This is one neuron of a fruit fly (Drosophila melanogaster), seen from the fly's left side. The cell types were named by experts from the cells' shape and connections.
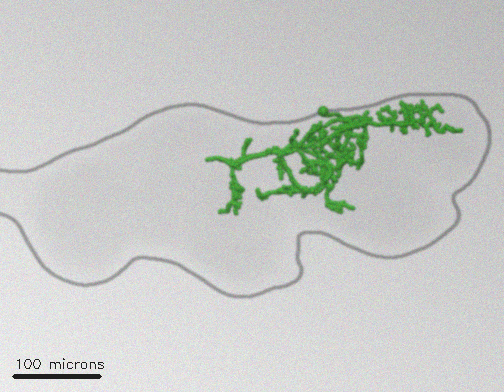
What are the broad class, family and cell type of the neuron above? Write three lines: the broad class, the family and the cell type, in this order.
nerve-cord intrinsic neuron
hemilineage 23B
IN23B016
